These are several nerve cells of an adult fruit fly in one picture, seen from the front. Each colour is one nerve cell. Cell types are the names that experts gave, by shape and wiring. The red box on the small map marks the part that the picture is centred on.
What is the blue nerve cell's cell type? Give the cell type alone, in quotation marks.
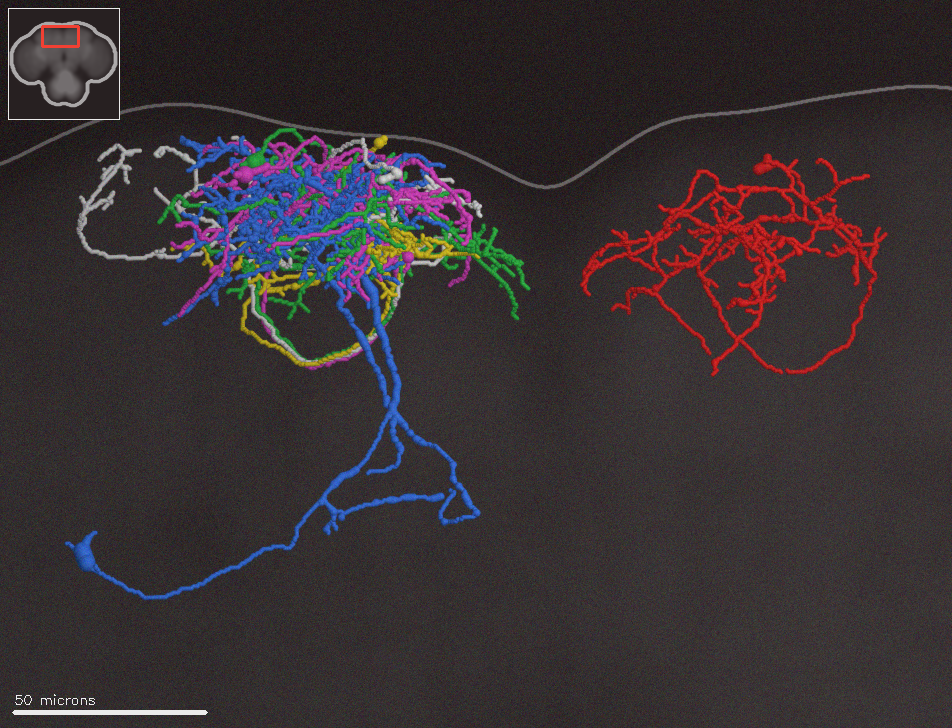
"SIP026"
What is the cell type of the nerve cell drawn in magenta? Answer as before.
"CB2754"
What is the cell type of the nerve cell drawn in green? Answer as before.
"SMP347"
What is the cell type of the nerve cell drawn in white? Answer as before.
"SMP350"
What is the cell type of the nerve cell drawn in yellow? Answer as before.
"SMP354"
